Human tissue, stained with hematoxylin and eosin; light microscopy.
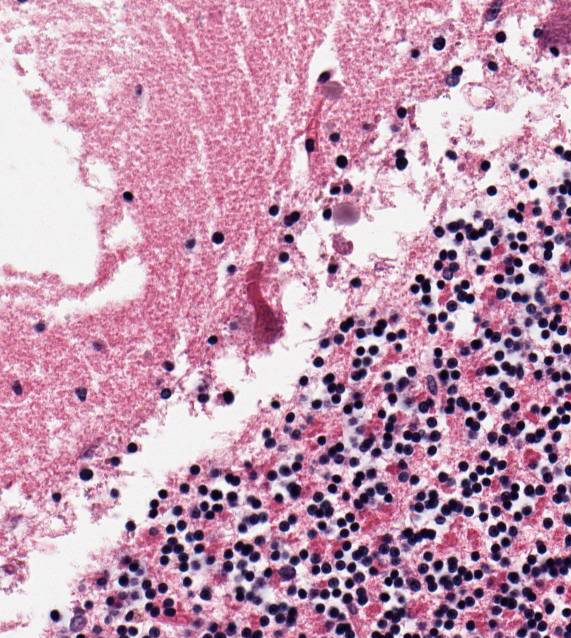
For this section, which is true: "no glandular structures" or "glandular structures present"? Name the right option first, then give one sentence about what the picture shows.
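No glandular structures. No epithelium or glands are present anywhere in the field.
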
